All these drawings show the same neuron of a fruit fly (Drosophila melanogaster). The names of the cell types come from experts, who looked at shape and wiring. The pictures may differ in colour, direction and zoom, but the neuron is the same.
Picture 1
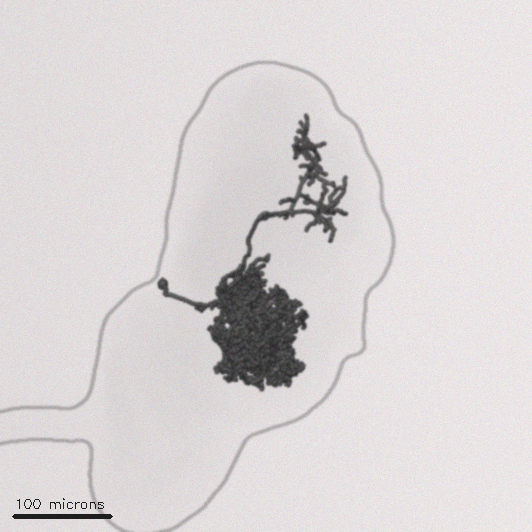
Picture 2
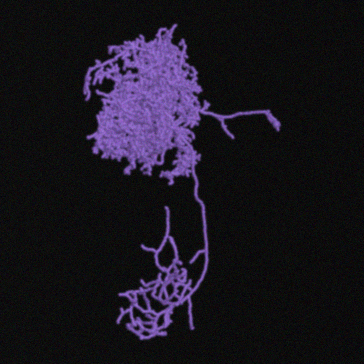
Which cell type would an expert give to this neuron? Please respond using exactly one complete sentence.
The cell type that this neuron has is AVLP501.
